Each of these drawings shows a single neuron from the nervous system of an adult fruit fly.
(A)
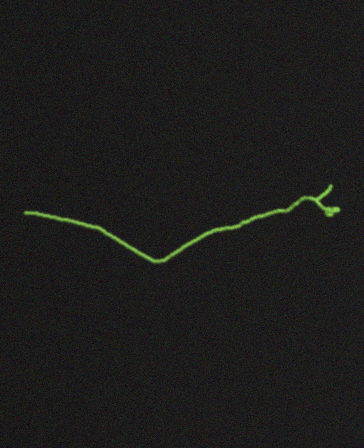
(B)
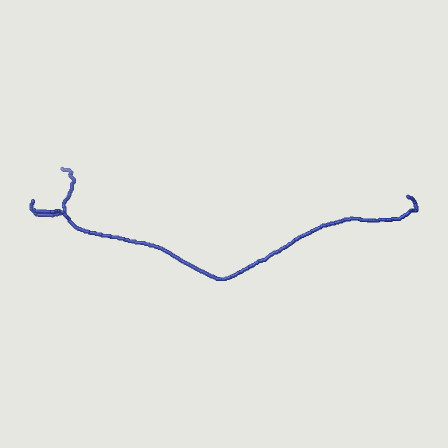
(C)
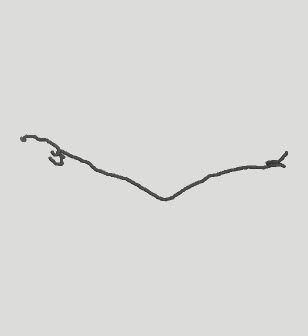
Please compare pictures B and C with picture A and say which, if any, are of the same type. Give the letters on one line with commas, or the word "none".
B, C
